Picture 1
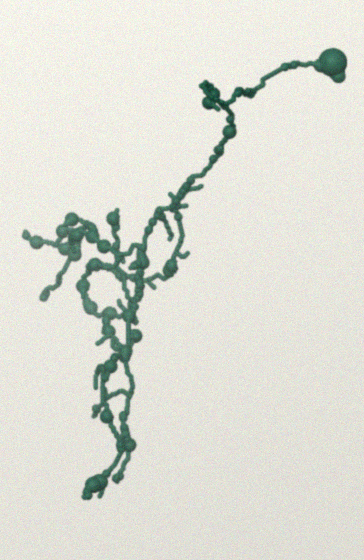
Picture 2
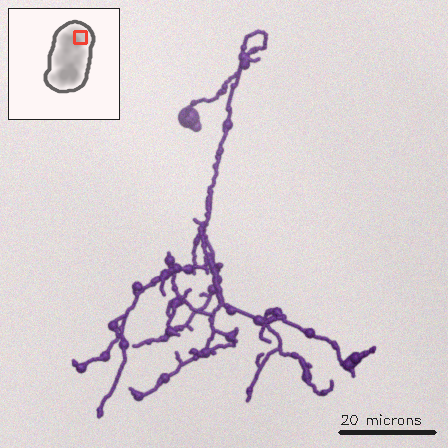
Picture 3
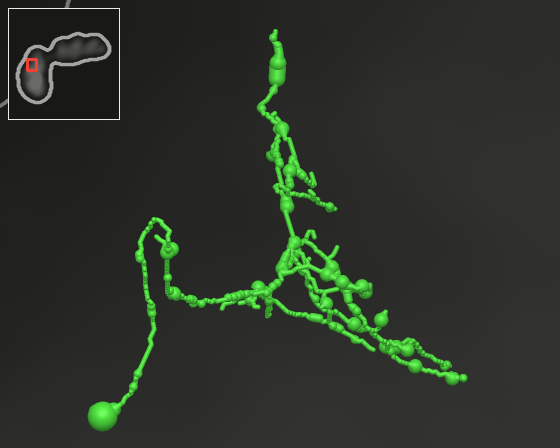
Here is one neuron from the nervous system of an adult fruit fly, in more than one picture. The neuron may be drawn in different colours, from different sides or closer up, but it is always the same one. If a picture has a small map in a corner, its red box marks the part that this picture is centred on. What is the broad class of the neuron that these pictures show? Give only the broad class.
optic-lobe intrinsic neuron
